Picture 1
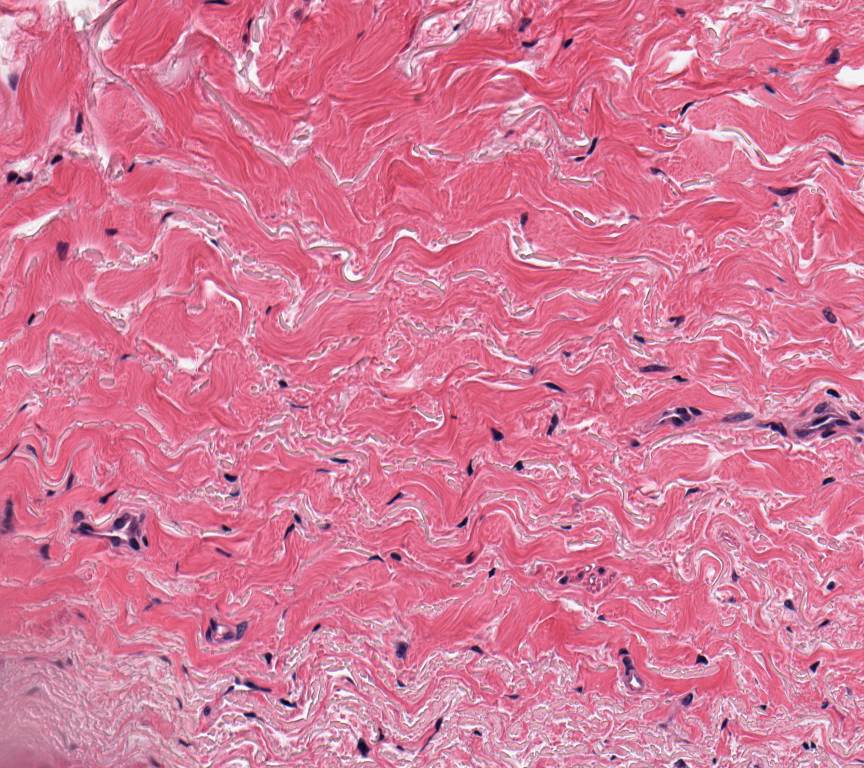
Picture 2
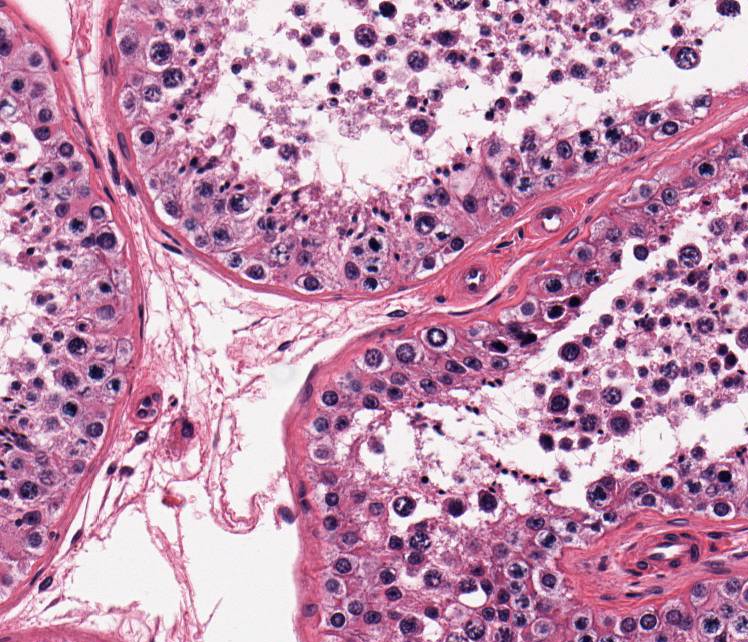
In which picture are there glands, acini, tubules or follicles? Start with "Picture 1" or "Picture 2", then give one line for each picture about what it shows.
Picture 2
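What picture 1 shows: No fat cells or glands are present in the field.
What picture 2 shows: The field shows parts of three large rounded tubules, at the top, left and lower right, separated by narrow bands of stroma.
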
